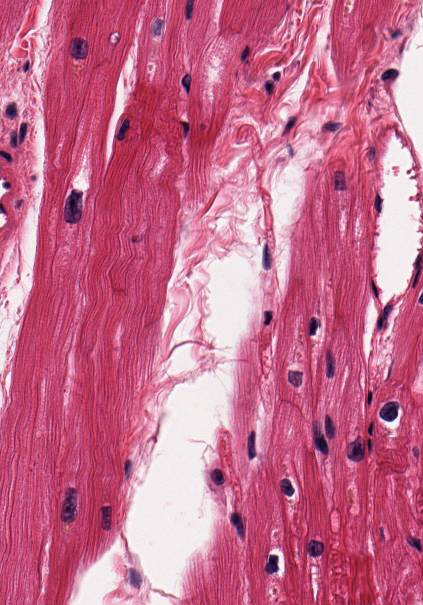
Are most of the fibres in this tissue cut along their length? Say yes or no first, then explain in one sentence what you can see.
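Yes. Elongated muscle fibres fill most of the field and run roughly from top to bottom.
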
